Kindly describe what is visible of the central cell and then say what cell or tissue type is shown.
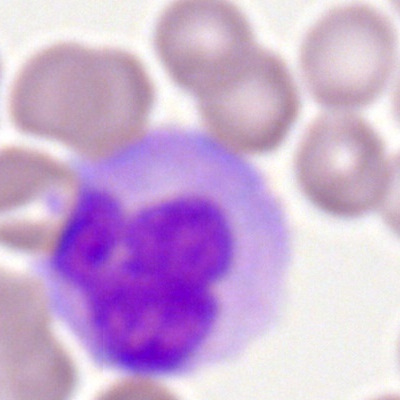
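Outline roughly round, edge smooth. Dark purple chromatin, broken by small paler patches. Cytoplasm plentiful, a wide band on the upper and right sides of the nucleus. No distinct granules seen. Monocyte.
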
